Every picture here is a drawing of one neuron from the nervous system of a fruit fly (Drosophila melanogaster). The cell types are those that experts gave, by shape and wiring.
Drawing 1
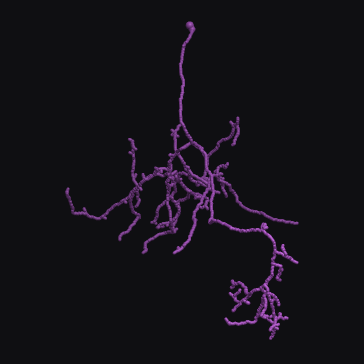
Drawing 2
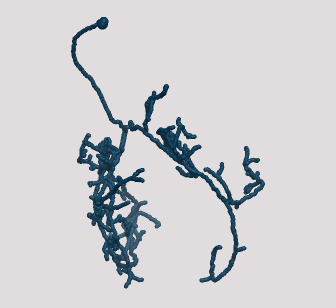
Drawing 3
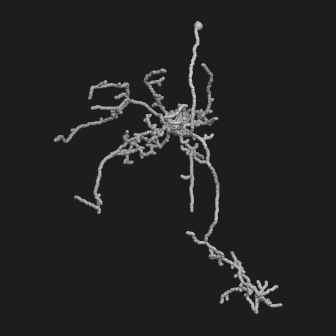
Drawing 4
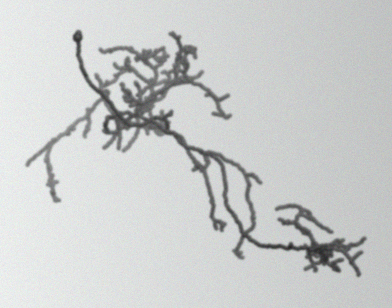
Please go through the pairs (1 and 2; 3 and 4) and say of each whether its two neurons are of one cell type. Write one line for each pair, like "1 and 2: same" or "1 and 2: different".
1 and 2: different
3 and 4: same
